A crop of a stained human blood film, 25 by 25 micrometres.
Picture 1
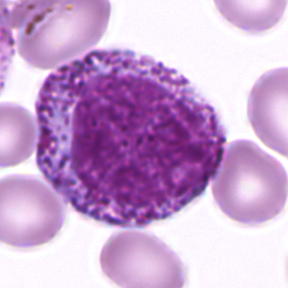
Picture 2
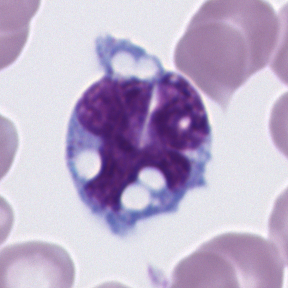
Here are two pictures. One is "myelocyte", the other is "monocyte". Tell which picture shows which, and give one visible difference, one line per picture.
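Picture 1 is a myelocyte. Coarse dark purple granules are scattered throughout the cytoplasm.
Picture 2 is a monocyte. No distinct granules are seen in the cytoplasm.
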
